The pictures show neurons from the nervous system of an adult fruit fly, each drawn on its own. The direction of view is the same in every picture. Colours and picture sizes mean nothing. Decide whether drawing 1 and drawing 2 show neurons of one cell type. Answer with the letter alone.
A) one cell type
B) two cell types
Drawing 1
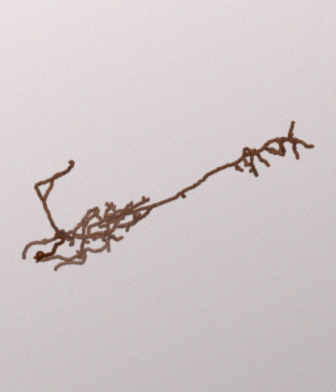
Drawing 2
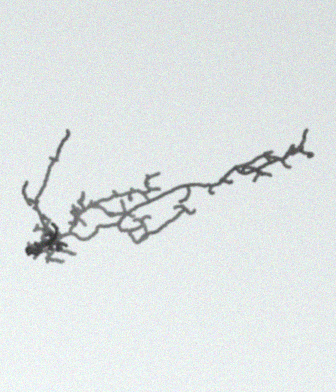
B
